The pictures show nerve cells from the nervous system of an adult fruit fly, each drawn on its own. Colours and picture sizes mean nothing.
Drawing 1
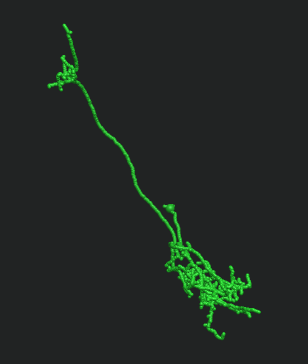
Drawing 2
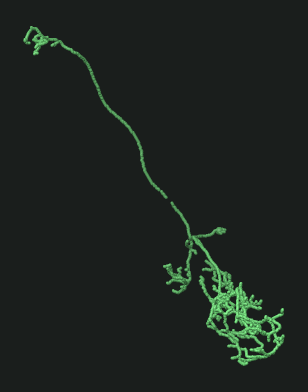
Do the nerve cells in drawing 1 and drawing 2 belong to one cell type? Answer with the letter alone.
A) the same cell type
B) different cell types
B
